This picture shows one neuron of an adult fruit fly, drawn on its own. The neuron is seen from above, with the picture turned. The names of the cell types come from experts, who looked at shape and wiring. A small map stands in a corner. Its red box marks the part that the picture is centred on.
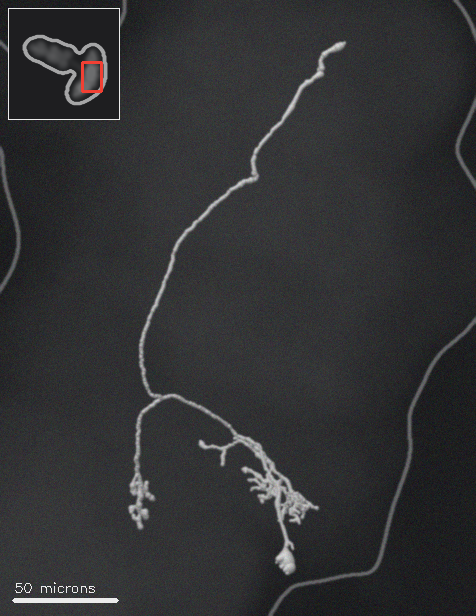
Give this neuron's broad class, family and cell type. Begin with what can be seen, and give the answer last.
It lies in the brain. From top to bottom in the picture it spans about 250 microns. Its broad class is central-brain intrinsic neuron. Its family is hemilineage ALl1_ventral. Its cell type is SAD057.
